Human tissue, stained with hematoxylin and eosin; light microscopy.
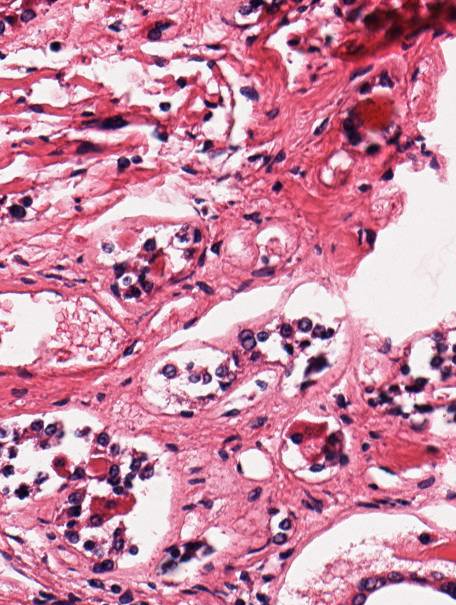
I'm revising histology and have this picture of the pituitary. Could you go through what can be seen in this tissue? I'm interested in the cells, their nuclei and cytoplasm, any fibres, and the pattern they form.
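Through the middle and lower part, the cells seem to be gathered into rounded nests, with thin pink septa between them. Their cytoplasm looks pale, clear to finely vacuolated, and the nuclei are small, round and dark. In several nests of the lower half there is also pink-red material lying among the cells.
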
